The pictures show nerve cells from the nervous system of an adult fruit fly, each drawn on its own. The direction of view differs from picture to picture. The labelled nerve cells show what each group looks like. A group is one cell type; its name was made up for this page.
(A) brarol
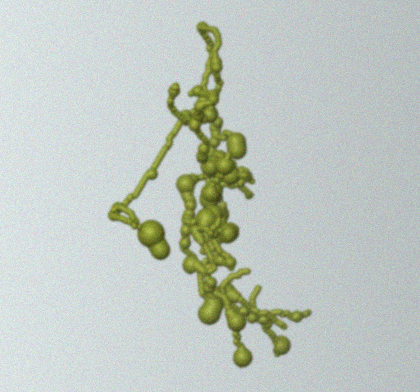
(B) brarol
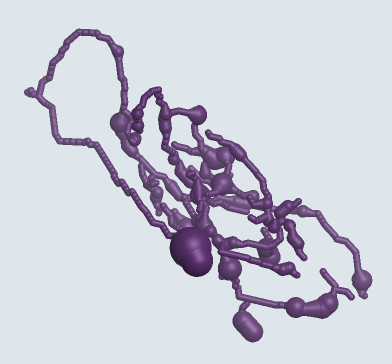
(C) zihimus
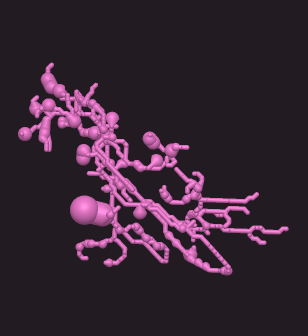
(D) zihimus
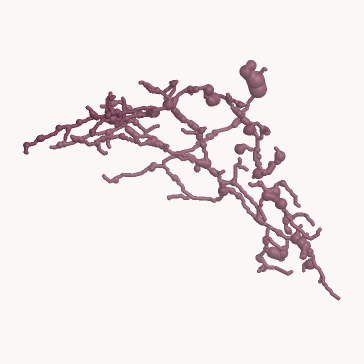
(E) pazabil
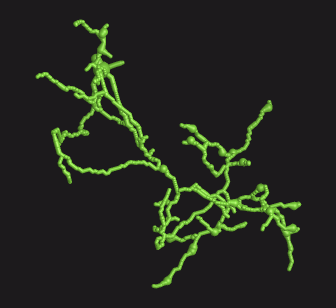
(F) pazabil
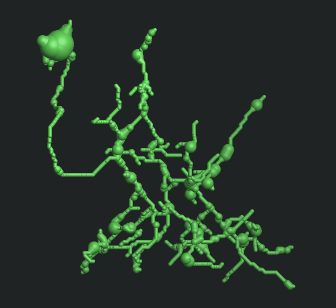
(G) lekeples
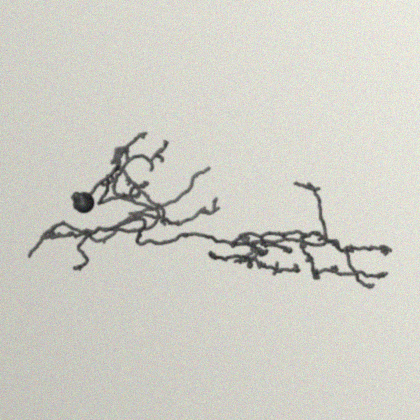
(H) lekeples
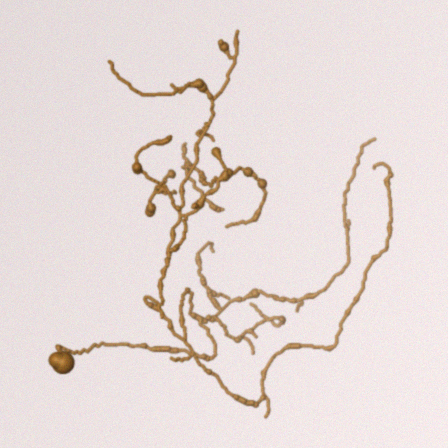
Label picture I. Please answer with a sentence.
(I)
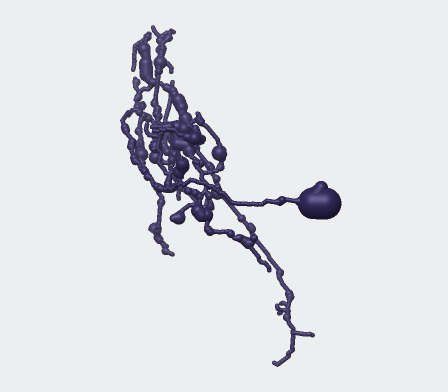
It belongs to brarol.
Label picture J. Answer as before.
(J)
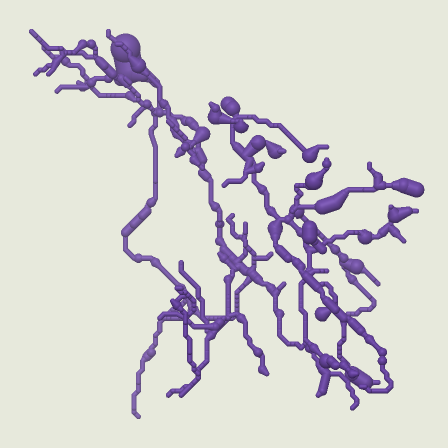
It belongs to zihimus.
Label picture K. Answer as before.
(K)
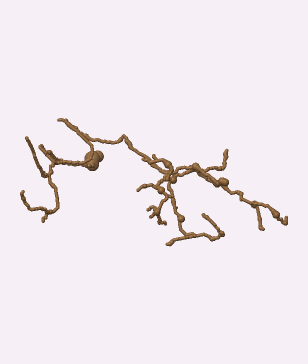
It belongs to lekeples.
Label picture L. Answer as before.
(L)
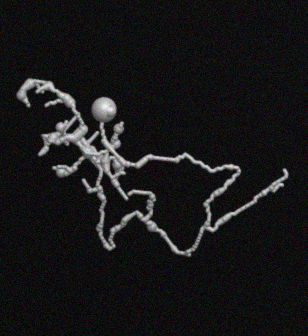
It belongs to brarol.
